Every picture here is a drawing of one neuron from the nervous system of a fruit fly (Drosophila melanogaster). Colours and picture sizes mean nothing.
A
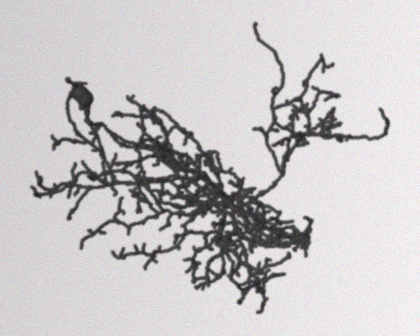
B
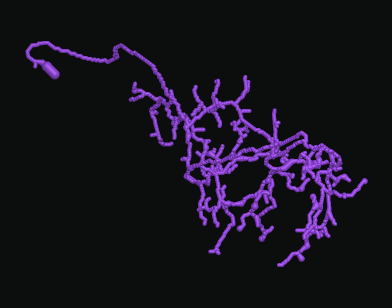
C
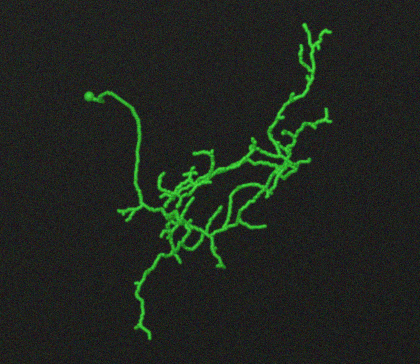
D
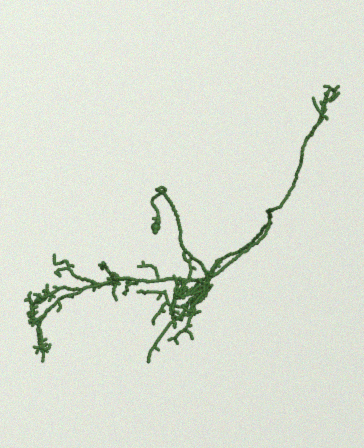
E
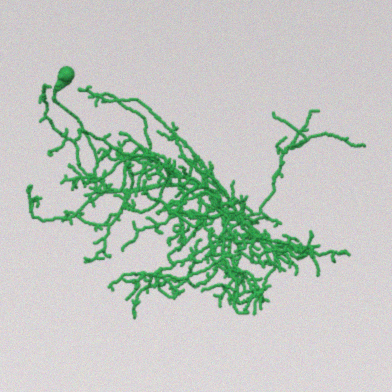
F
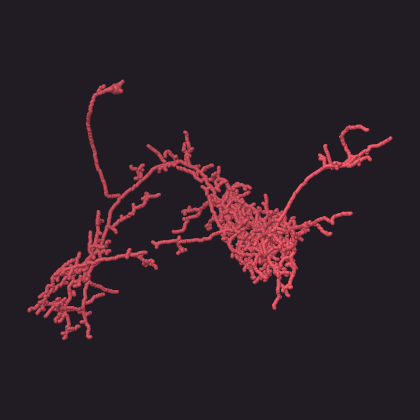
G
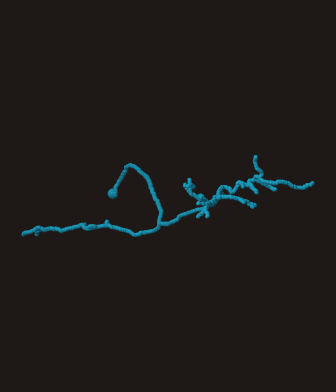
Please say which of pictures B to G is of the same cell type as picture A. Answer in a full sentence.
The neuron in picture E is of the same cell type.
